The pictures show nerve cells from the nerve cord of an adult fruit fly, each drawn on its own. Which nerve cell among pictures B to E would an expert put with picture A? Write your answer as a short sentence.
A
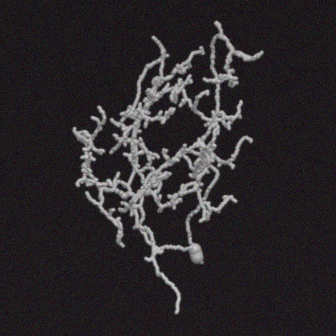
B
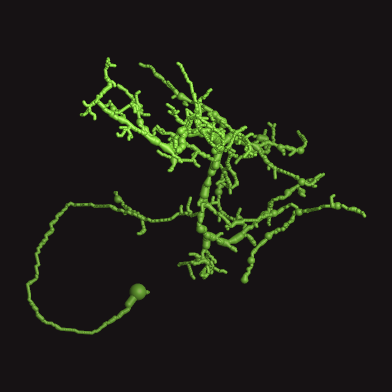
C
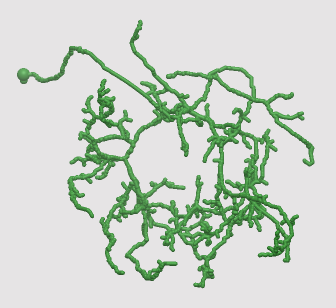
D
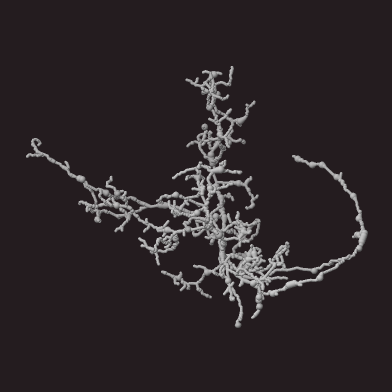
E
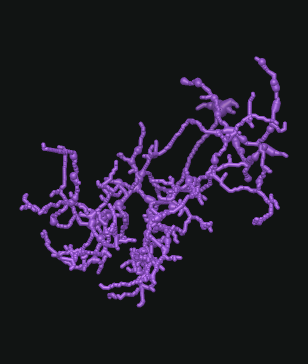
Picture D shows a nerve cell of the same cell type.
